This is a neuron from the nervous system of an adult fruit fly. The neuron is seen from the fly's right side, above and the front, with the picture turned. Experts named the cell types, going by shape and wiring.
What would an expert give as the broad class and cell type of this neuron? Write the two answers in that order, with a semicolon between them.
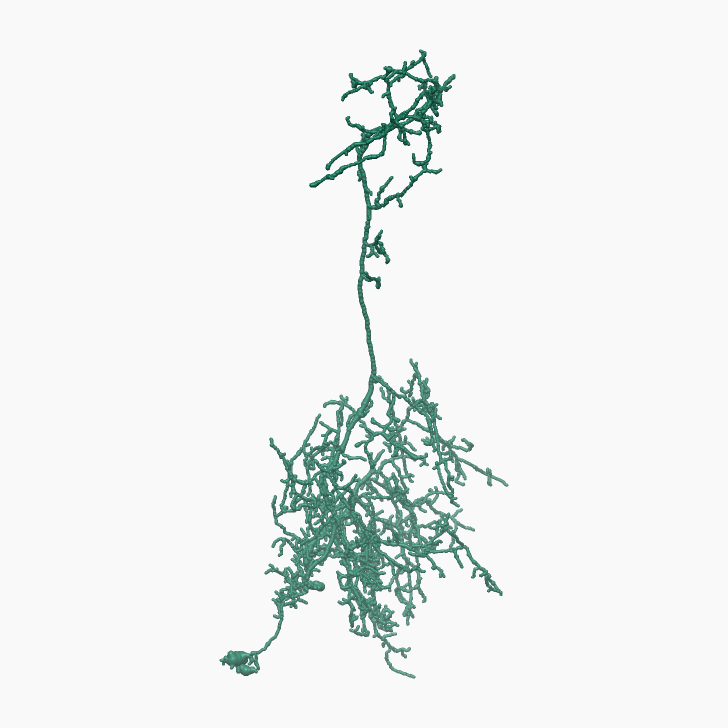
nerve-cord intrinsic neuron; INXXX038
